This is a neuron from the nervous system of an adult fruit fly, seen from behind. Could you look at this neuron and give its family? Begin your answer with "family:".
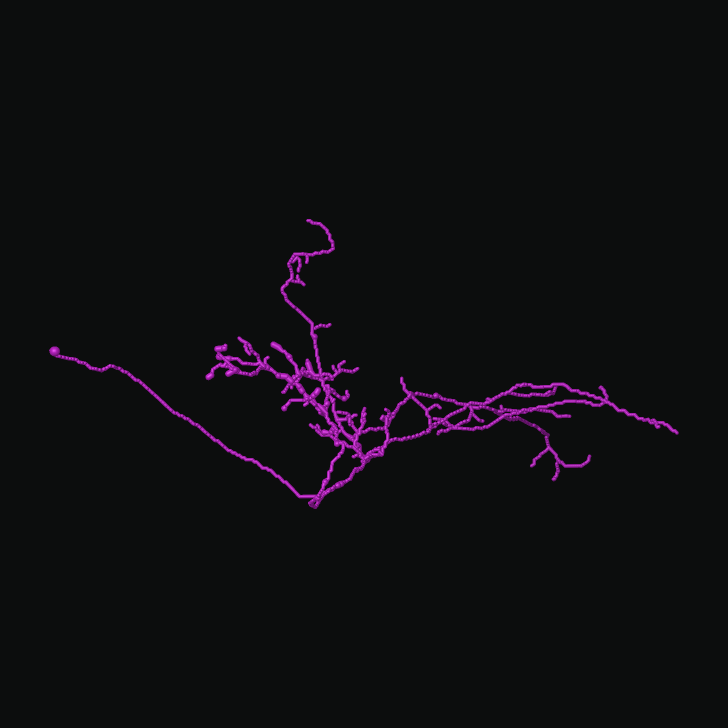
family: hemilineage 09A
